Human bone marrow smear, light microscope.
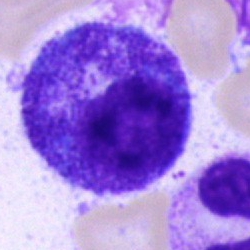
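Promyelocyte, in the middle of the field. Its cytoplasm is densely packed with dark purple granules, and some lie over the nucleus, partly hiding its detail. The nucleus itself sits off-centre, toward the lower right. In the upper left, look for a paler patch of cytoplasm with fewer granules.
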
